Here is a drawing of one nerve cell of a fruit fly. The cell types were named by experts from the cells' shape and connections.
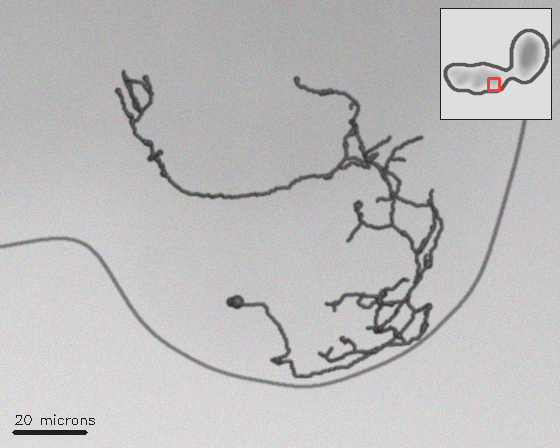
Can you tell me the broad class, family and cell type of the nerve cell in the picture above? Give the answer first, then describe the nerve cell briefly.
Its broad class is nerve-cord intrinsic neuron. The family is hemilineage 01B. The cell type is IN01B044_a. By the scale bar it is about 90 microns wide in this view. As drawn here it is about as wide as it is tall.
